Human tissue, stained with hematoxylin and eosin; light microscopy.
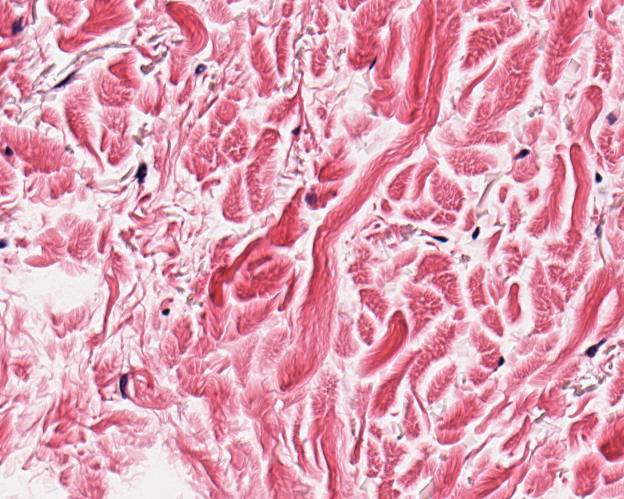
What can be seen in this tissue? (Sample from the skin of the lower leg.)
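Many bundles that are cut across show a frayed, finely fibrillar outline. Nuclei are sparse, small and dark, and lie singly between the bundles. No epithelium is present anywhere in the field, and no fat cells are present in the field.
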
